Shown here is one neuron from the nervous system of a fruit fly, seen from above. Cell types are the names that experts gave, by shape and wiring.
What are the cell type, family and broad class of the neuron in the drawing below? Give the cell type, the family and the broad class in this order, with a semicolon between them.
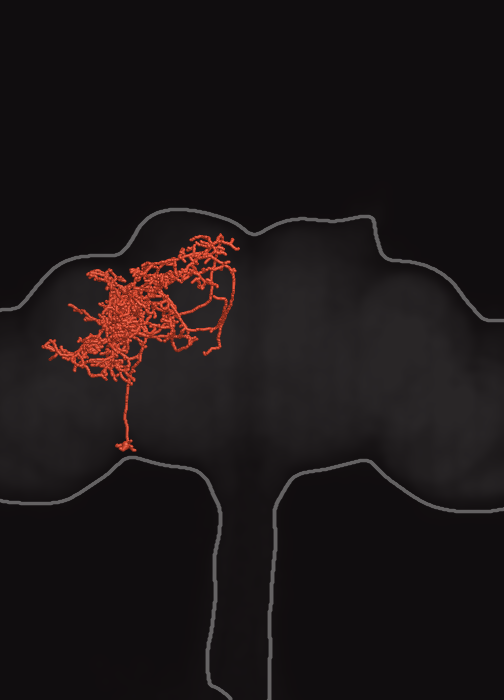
aIPg_m4; hemilineage VLPl&p1_posterior; central-brain intrinsic neuron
